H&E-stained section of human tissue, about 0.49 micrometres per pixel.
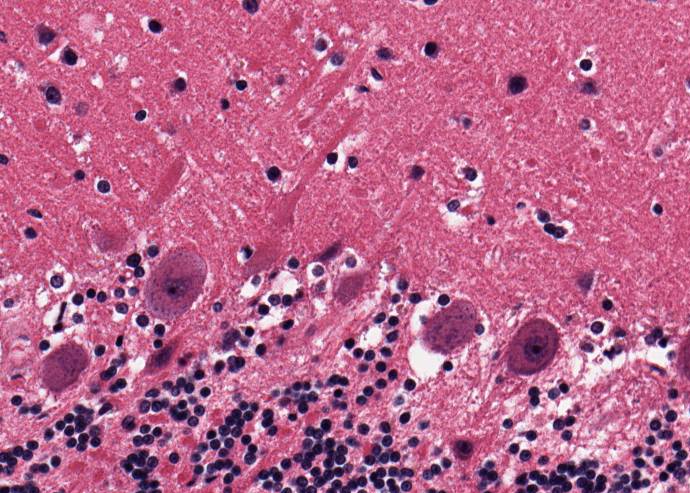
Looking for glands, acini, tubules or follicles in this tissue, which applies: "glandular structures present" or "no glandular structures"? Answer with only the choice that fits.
No glandular structures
